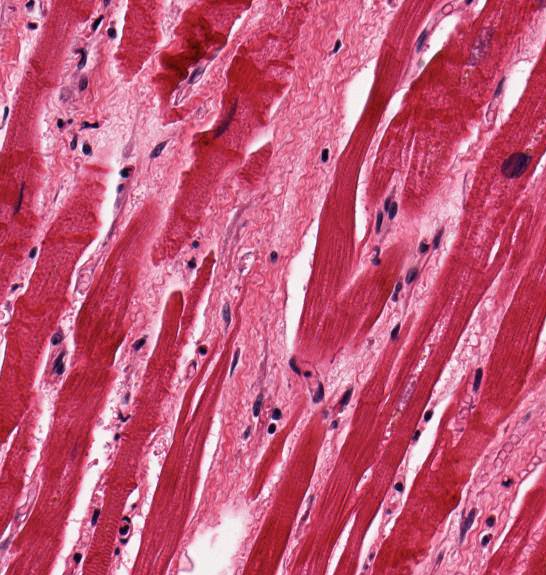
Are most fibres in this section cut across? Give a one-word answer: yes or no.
No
